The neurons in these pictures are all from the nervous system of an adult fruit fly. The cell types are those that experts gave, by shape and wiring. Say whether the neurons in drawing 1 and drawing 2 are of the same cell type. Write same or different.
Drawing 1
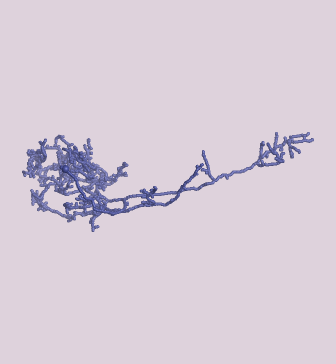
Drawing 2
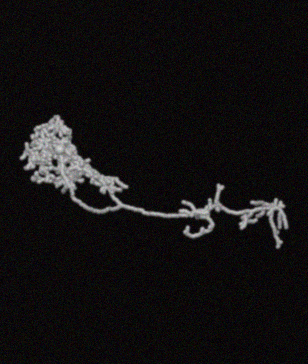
different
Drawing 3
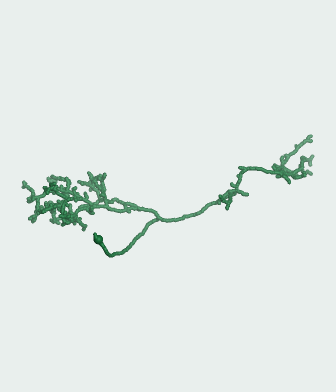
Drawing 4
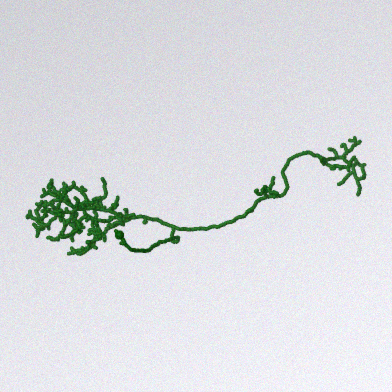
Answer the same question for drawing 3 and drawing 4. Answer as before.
same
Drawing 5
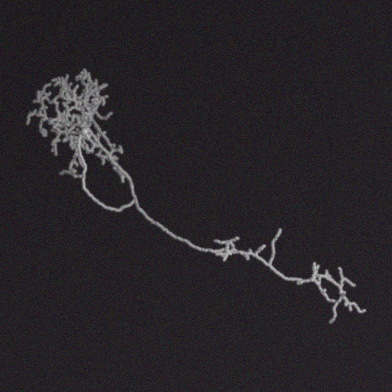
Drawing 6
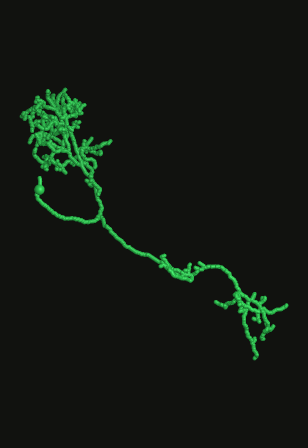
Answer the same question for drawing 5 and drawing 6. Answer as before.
same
